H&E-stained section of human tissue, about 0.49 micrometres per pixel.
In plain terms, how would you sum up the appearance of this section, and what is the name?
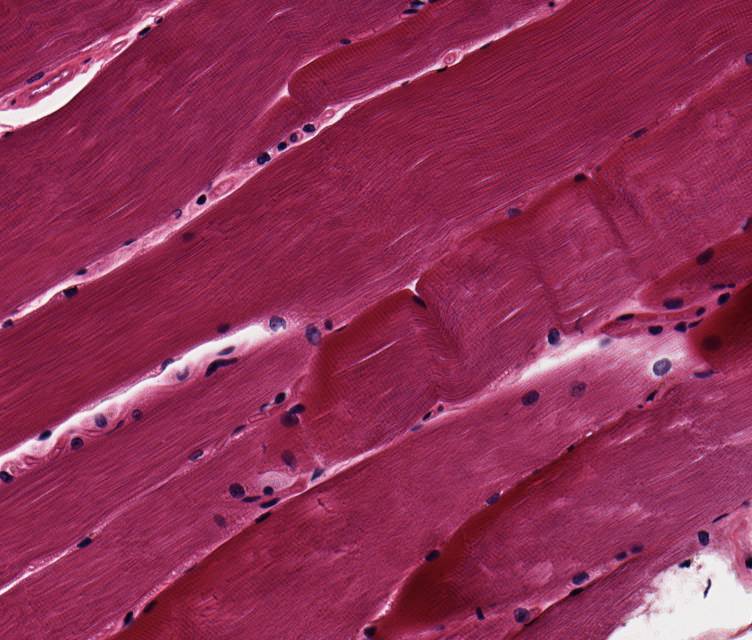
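Long, parallel muscle fibres cross the field diagonally, from lower left to upper right. Fine transverse striations run across them. Their nuclei are small, dark and flattened, positioned at the edges of the fibres. The cytoplasm stains a deep pinkish red. The tissue is skeletal muscle.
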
